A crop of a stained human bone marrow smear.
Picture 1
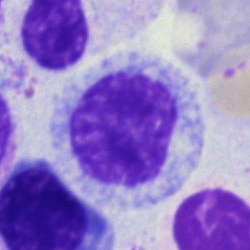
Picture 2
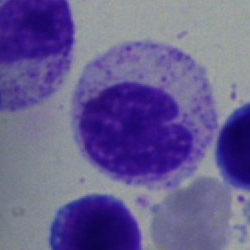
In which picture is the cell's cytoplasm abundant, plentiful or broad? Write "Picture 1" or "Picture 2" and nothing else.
Picture 2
